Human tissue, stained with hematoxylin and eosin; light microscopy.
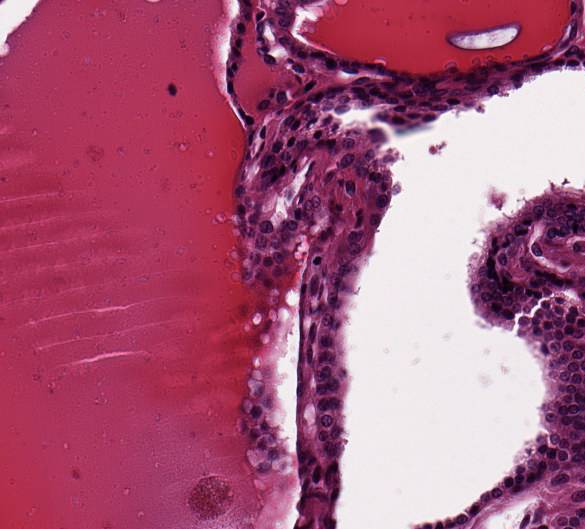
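Thyroid. A large expanse of homogeneous, eosinophilic, pink-red material fills the left half. Top right: a smaller rounded unit holding the same pink material, within a rim of cells. Bottom right: a rounded fold covered by crowded cells with dark nuclei, projecting into white space. Small clear vacuoles lie at the mass's right edge, against the lining cells.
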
